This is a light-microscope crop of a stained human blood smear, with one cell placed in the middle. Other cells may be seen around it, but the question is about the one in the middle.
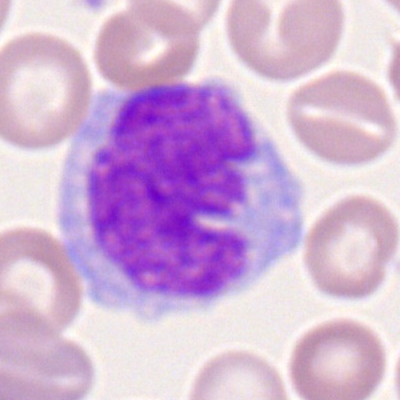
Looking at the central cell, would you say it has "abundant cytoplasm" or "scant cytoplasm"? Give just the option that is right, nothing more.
Scant cytoplasm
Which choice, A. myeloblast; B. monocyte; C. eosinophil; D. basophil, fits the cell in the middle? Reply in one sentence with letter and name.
The correct response is option B, naming the cell in the middle as a monocyte.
